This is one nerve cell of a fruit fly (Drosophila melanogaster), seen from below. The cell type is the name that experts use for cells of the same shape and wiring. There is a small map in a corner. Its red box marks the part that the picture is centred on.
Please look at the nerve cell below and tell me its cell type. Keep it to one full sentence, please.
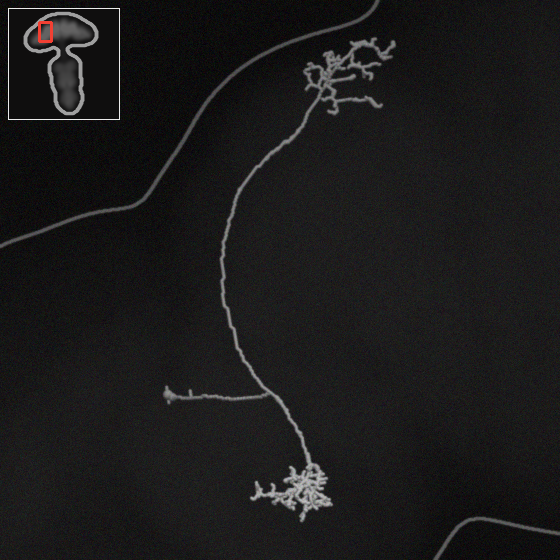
The cell type that this nerve cell has is LC10c-2.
